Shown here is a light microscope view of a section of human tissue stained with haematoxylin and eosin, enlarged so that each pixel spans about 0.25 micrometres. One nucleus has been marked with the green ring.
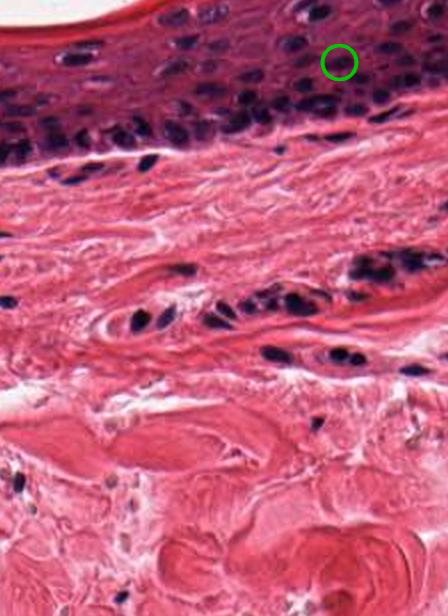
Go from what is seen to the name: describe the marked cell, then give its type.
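The nucleus is oval and dark purple, roughly the same size as the neighbouring nuclei. The nucleus sits near the middle of the cell, surrounded by a modest rim of pink-purple cytoplasm. The cell's outline is indistinct and merges with the adjoining cells. Type of cell: keratinocyte.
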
